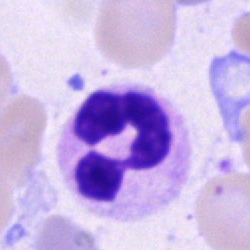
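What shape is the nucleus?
A horseshoe, curving around a pale central patch of cytoplasm.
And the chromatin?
Dark purple and densely clumped.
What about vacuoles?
None in the cytoplasm.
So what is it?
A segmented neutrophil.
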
